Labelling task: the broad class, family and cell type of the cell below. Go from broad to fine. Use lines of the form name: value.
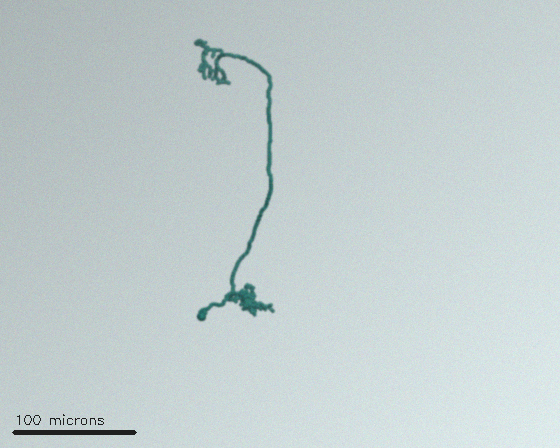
broad class: central-brain intrinsic neuron
family: hemilineage FLAa2
cell type: PRW032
